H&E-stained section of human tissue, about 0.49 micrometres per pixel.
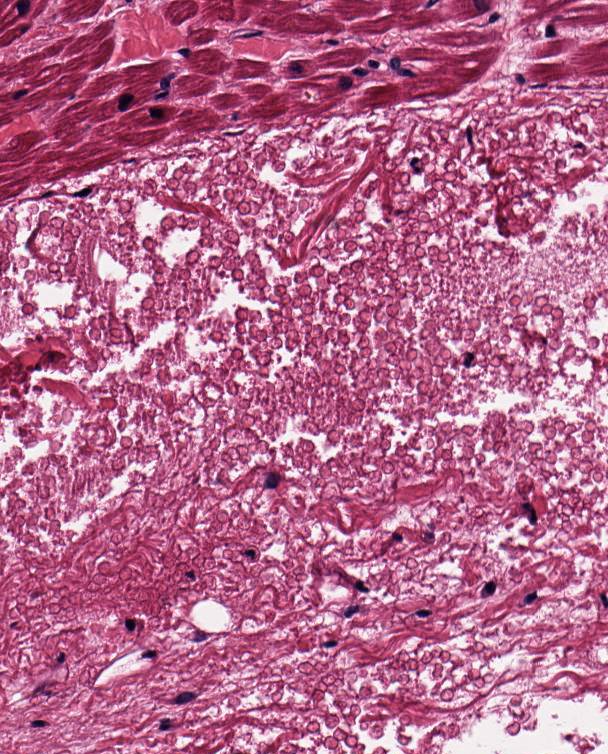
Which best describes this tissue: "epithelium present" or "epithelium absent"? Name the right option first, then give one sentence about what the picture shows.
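Epithelium absent. No epithelium or glands are present anywhere in the field.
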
